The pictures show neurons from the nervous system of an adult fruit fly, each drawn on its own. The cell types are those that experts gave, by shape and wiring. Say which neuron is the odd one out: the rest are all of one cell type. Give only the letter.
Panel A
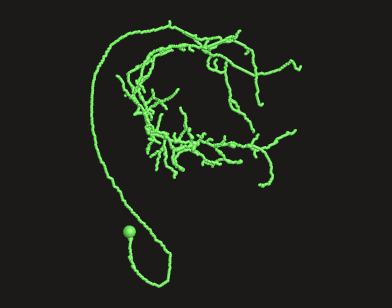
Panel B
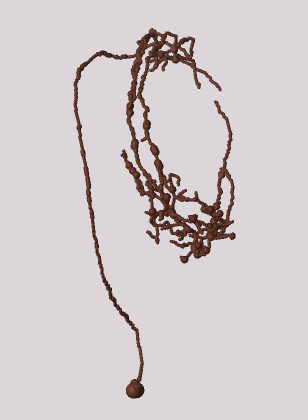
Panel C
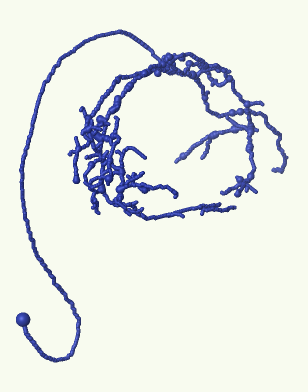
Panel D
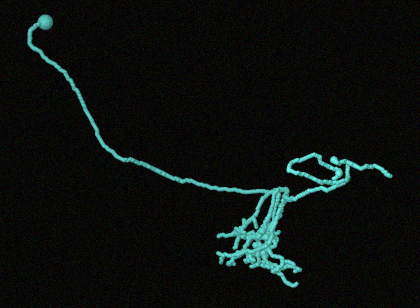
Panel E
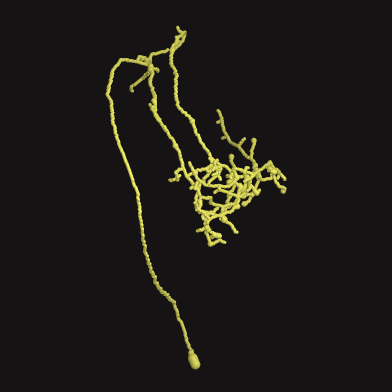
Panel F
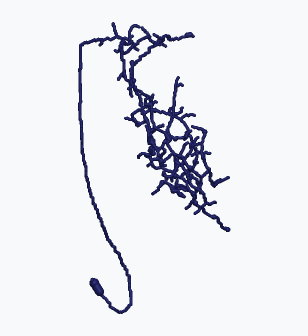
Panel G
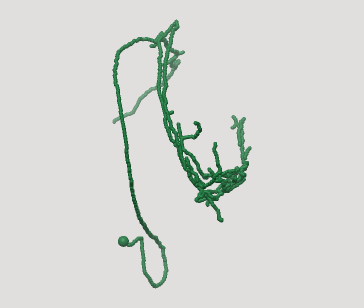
D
